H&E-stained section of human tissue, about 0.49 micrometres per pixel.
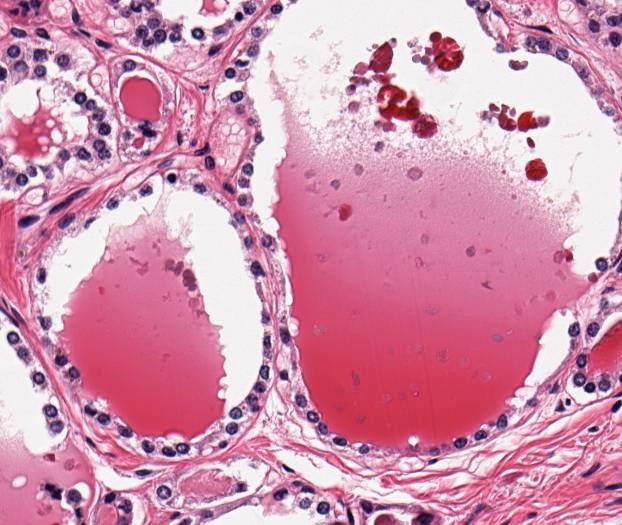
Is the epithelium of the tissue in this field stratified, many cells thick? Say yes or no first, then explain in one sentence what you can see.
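No. The dilated spaces are lined by a single layer of flattened to cuboidal epithelial cells.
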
